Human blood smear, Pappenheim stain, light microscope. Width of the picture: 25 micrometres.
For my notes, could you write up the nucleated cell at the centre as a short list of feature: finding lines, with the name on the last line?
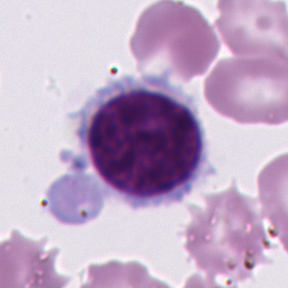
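Cytoplasm: scant, only a thin rim around the nucleus
Colour: pale blue cytoplasm
Margin: fine, irregular hair-like projections fringing the cell all around
Nucleus: round, about 10 micrometres across
Nucleolus: none distinct visible
Cell type: hairy cell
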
